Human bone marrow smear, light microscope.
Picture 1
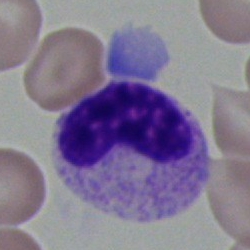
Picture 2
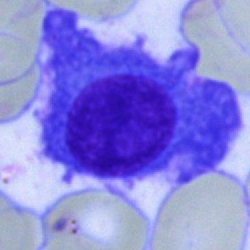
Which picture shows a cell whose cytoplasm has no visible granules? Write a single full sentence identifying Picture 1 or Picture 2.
Picture 2 has the cell with no visible granules in its cytoplasm.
